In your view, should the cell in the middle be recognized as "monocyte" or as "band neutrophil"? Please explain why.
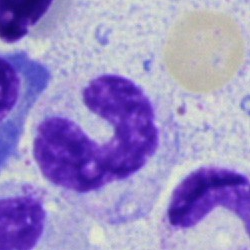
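It's a band neutrophil. The chromatin is dense and dark purple, with small paler patches scattered through it.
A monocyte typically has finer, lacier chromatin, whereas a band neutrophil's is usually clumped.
That dense chromatin fits the band neutrophil. Otherwise, the notch of the horseshoe opens toward the upper left, the cytoplasm is plentiful and pale lilac-grey, and the round outline is faint against the background.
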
